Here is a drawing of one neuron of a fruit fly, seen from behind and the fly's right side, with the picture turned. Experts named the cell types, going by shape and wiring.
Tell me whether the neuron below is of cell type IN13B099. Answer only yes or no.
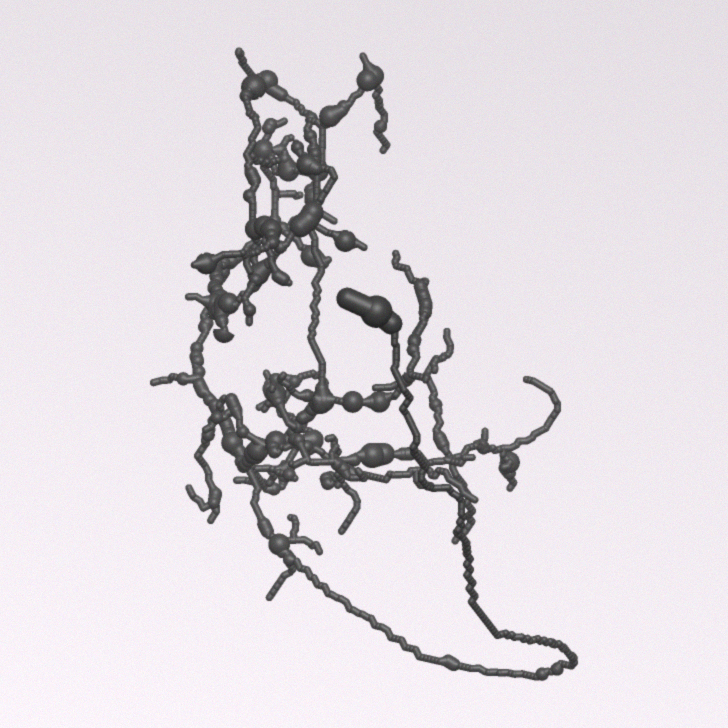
yes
